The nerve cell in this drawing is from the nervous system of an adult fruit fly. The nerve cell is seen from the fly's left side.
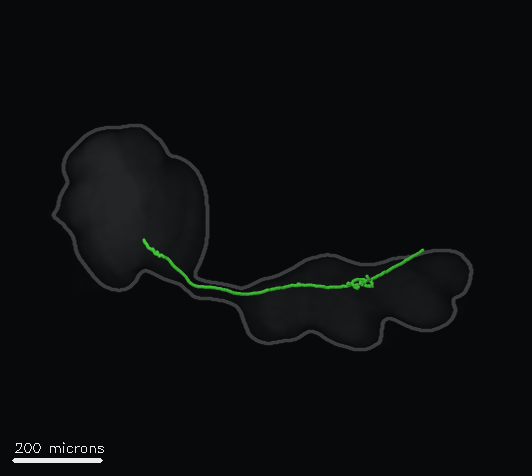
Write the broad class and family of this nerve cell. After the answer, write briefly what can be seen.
It is a sensory neuron ascending to the brain. The name of its family is class mechanosensory proprioceptive. The drawing shows no cell body. From left to right in the picture it spans about 650 microns.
